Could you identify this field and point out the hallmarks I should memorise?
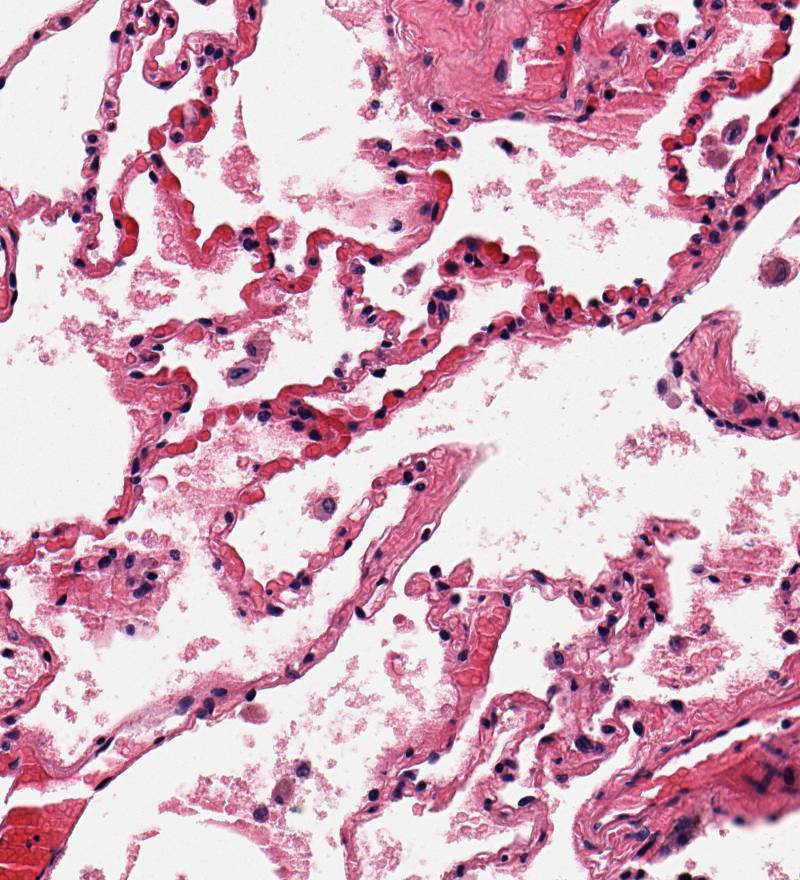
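Call this one alveolus. Notice the thin, branching strands of tissue crossing the whole field and separating large open spaces. Along the band through the centre, the strands look beaded red, their capillaries packed with bright red blood cells. Flattened cells cover them, with small dark nuclei bulging slightly into the spaces.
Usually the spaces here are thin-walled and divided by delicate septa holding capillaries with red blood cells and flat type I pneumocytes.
A few single rounded cells with ample pale cytoplasm lie free in the spaces, for instance just below the centre.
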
